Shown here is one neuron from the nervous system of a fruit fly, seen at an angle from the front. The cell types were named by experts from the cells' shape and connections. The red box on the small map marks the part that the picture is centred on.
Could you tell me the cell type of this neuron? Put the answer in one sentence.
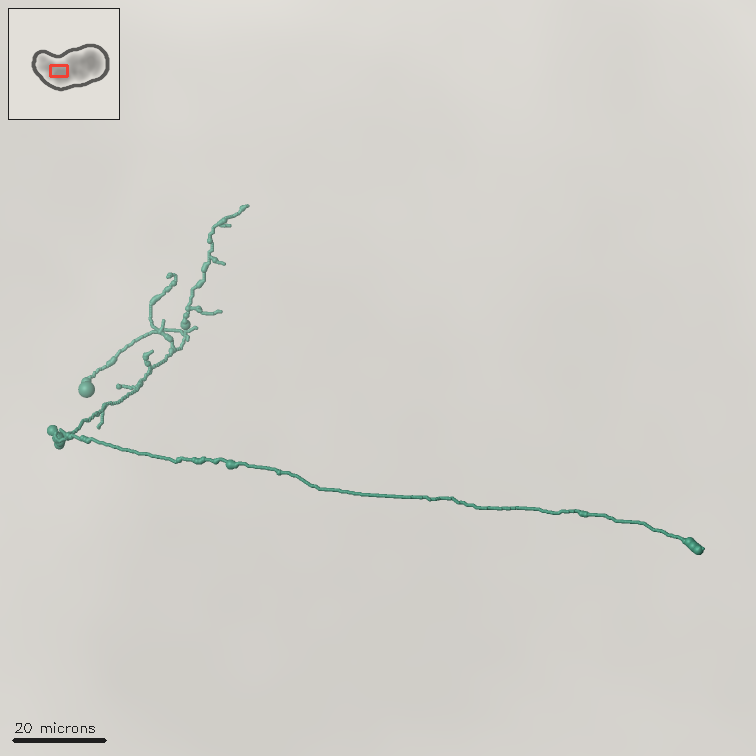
The cell type is C2.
